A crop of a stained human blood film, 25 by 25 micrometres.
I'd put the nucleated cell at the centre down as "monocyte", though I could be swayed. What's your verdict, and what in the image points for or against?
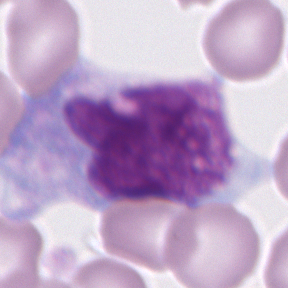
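The central cell is a monocyte, and the name fits. Its outline is irregular rather than round, and its abundant cytoplasm lies mostly to the left of the nucleus. The cytoplasm is pale grey-blue and shows no coarse granules. Red cells touch the lower edge of the cell. The chromatin is deep purple, with a mottled, uneven texture.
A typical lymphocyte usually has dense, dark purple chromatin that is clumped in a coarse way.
The mottled, uneven chromatin seen here therefore speaks against typical lymphocyte.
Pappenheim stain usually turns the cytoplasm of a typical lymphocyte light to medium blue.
The pale grey-blue tone of this cytoplasm is a second point against that name.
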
